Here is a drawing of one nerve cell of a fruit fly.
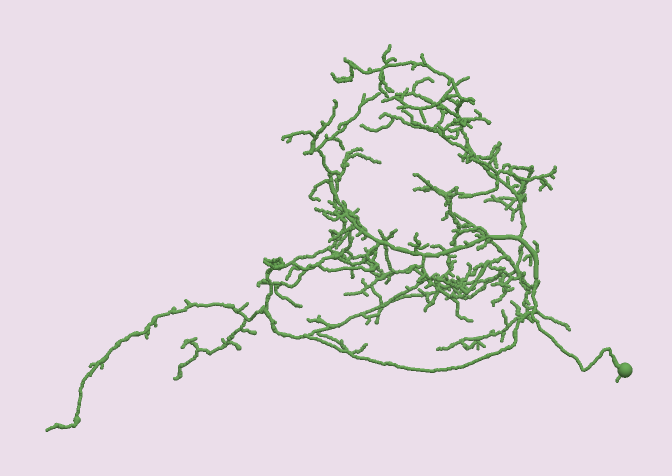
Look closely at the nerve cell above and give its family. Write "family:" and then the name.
family: hemilineage SLPa&l1_anterior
